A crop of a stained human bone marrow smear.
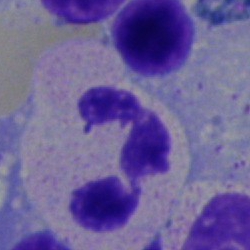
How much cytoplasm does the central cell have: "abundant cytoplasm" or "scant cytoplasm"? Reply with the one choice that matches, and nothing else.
Abundant cytoplasm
